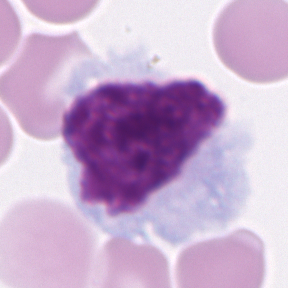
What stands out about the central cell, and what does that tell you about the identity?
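The outline here is irregular, its edge soft and ragged. The nucleus is one unlobed mass, roughly triangular. I can't make out distinct granules in the cytoplasm, though its upper edge has a faint frayed fringe. So: a hairy cell.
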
